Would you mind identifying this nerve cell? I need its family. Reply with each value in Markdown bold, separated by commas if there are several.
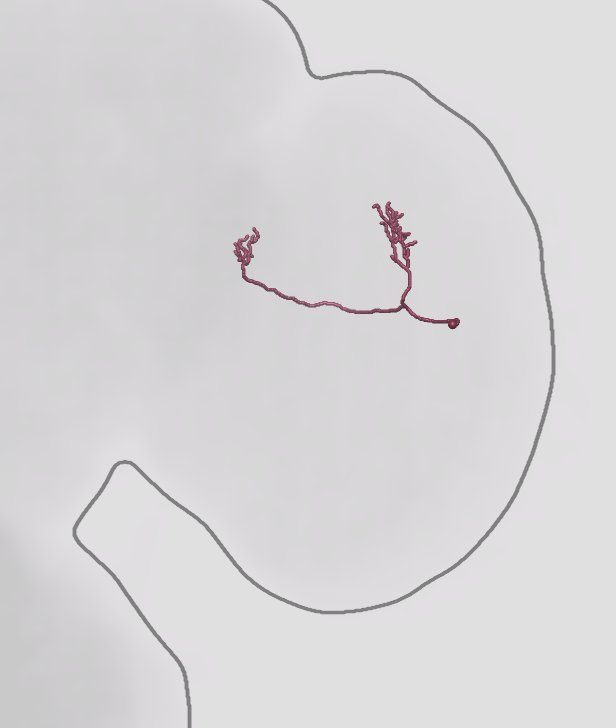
**Tm**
